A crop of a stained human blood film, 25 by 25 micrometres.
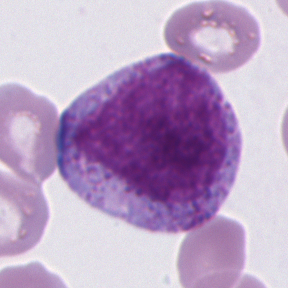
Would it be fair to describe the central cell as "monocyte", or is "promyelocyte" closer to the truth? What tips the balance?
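Promyelocyte, I'd say. Looking closely, the nucleus rides toward the top of the cell, so the band of cytoplasm beneath it is wider. Its chromatin appears finely granular rather than coarsely clumped. Along the left edge the cytoplasm turns a deeper blue, and fine purple granules are scattered through it. The cell measures about 16 micrometres across, and the nucleus takes up about 70% of its area.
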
